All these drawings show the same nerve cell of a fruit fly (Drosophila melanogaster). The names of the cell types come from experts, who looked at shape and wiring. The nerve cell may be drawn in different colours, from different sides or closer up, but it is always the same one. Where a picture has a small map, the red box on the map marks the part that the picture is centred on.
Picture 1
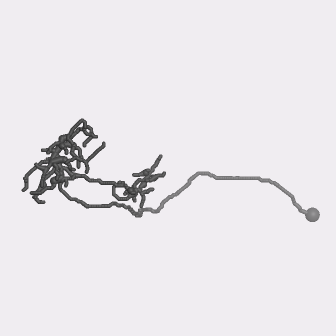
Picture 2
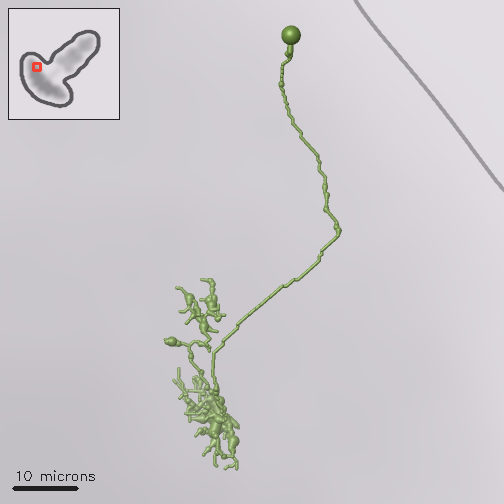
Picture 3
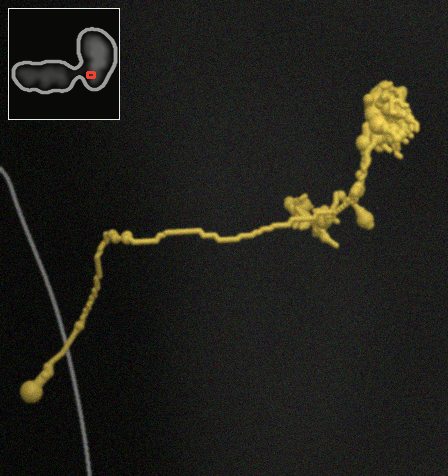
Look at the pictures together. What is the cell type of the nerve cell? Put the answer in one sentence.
The cell type is T5a.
